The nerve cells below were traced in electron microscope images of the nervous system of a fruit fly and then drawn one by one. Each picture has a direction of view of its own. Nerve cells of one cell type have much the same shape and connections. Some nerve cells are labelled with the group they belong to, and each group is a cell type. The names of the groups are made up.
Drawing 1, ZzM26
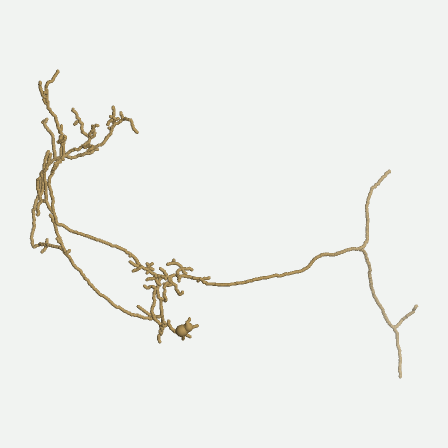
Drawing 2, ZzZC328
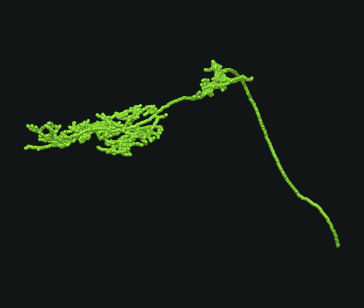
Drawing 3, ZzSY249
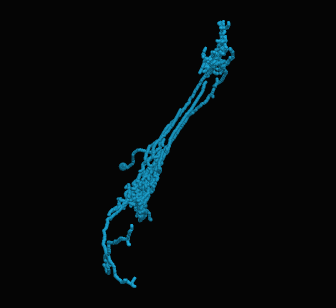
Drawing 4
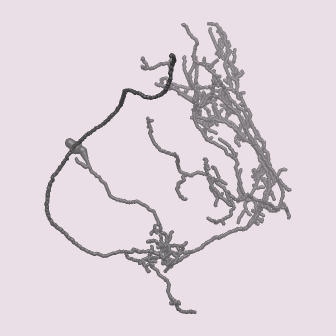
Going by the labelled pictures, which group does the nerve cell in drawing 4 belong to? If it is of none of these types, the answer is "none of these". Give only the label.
ZzZC328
